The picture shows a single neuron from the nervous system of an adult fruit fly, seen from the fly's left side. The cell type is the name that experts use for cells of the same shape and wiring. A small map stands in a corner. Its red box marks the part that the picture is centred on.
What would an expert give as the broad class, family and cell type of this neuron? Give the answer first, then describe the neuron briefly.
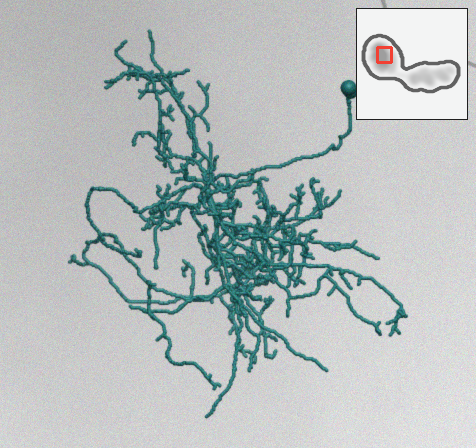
Its broad class is central-brain intrinsic neuron. The family is hemilineage SMPpv2_ventral. It is of cell type PS182. In this view it is about as wide as it is tall.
